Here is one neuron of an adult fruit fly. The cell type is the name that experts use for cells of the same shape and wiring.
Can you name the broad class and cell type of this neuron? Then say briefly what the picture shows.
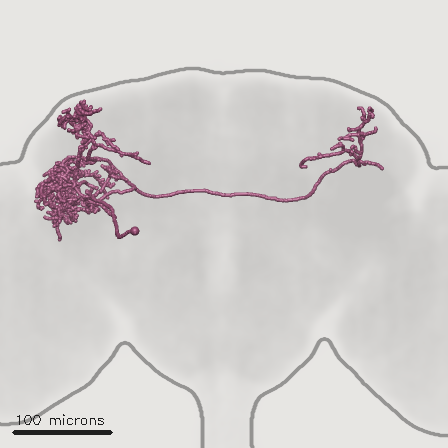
This is a central-brain intrinsic neuron. Its cell type is AVLP574. By the scale bar it is about 350 microns wide in this view. As drawn here it is more than twice as wide as it is tall.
